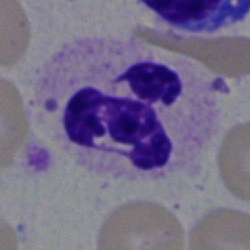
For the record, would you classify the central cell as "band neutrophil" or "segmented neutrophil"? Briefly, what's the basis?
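The answer is segmented neutrophil, not band neutrophil. Item one, chromatin: dense, dark purple and clumped. Item two, amount of cytoplasm: abundant, forming a wide rim around the nucleus. Item three, cytoplasm colour: pale pinkish-lilac. Item four, granules: fine lilac ones scattered throughout the cytoplasm.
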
